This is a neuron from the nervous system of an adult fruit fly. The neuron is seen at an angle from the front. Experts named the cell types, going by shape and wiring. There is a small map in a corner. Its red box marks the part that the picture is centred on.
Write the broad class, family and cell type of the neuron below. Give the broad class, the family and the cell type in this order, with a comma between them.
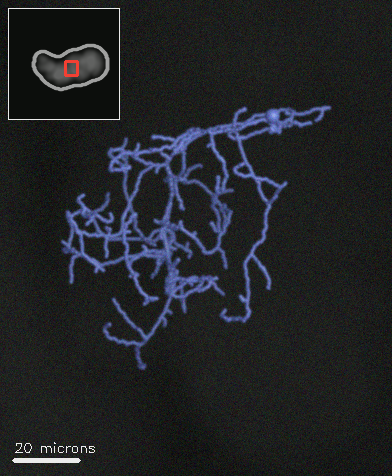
central-brain intrinsic neuron, hemilineage VLPl&d1_dorsal, AVLP231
